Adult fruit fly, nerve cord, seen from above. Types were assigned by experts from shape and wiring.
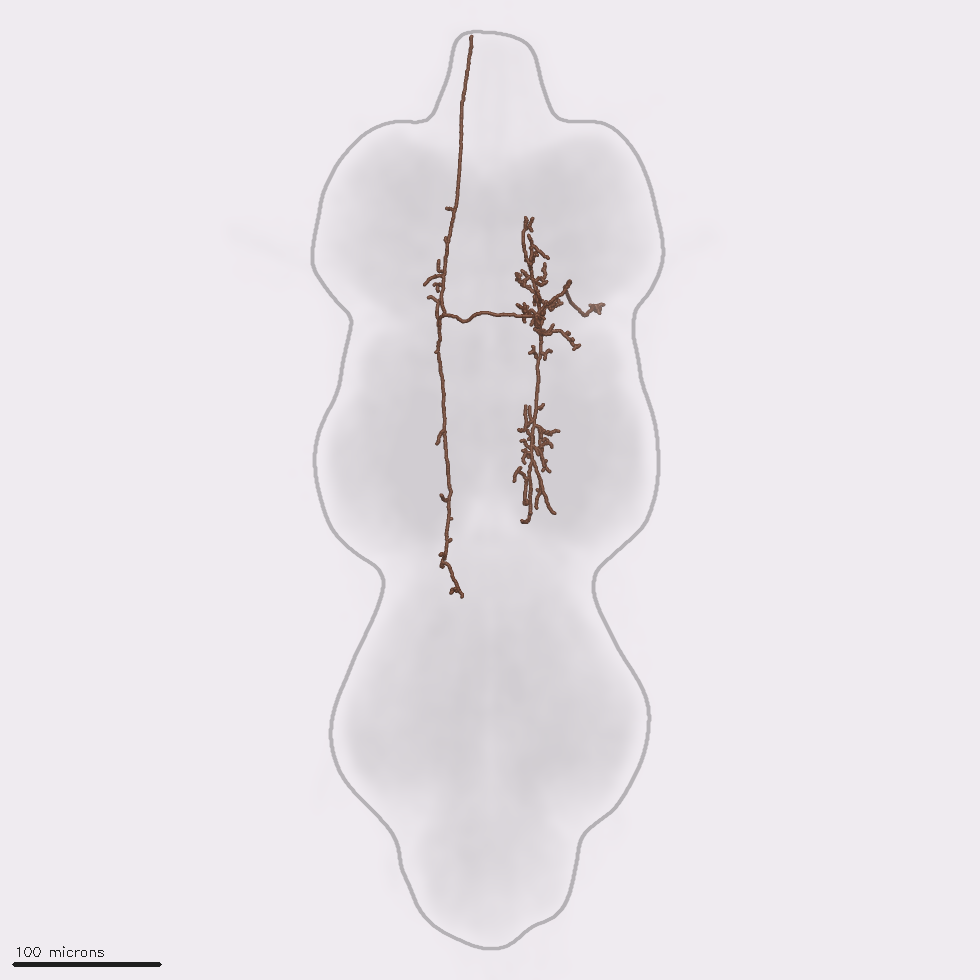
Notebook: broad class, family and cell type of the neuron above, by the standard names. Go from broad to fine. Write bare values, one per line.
ascending neuron
hemilineage 06A
AN06A041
